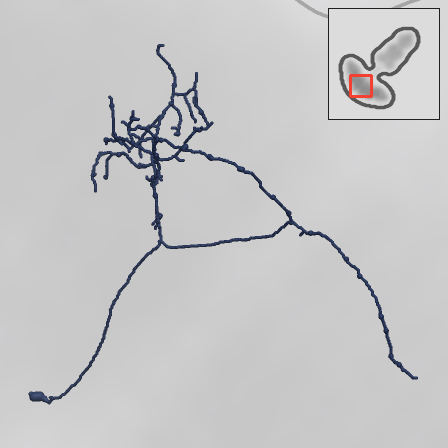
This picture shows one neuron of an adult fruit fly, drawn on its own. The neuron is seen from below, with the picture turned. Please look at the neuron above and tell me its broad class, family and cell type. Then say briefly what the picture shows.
Its broad class is central-brain intrinsic neuron. Its family is hemilineage SMPad2. Its cell type is CB1353. It lies in the brain. Its cell body lies at the lower left of the picture.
